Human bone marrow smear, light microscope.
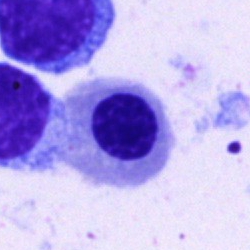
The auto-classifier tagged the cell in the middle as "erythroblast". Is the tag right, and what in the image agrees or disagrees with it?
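The thing that settles it is the cytoplasm: pale grey-blue, in a moderately wide rim.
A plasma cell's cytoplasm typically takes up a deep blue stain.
So erythroblast holds up. One point goes the other way: the nucleus sits off-centre toward the upper right.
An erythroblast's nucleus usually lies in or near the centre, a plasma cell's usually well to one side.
Dark, densely stained chromatin, no visible nucleolus and a smooth, roughly round outline make up the rest.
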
